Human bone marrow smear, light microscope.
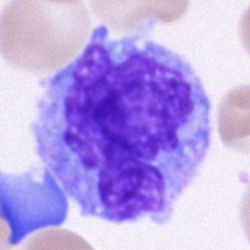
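Monocyte, the middle cell of this bone marrow smear. Its shape is roughly round, though the edge looks slightly irregular and ruffled. The chromatin appears patchy, darker clumps lying between paler spaces. Fine lilac granules seem scattered through the pale greyish blue cytoplasm.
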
